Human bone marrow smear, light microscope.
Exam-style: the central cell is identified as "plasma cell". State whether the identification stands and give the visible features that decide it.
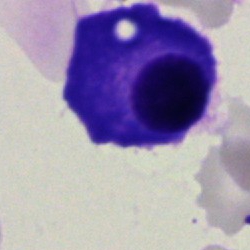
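Abundant cytoplasm, exceeding the nucleus in extent, stains a deep, intense blue, with no distinct granules. The chromatin is very dark and dense, without visible nucleoli. A paler zone of cytoplasm lies beside the nucleus on its left. The outline is irregular and angular, with tiny fine projections.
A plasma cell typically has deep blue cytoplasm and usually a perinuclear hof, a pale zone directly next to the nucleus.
Colour and pale zone both speak for plasma cell.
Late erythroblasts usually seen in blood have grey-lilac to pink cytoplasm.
The deep blue therefore speaks against erythroblast.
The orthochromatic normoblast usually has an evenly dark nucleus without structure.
So the dense, dark chromatin could suit either name. The name plasma cell fits.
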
